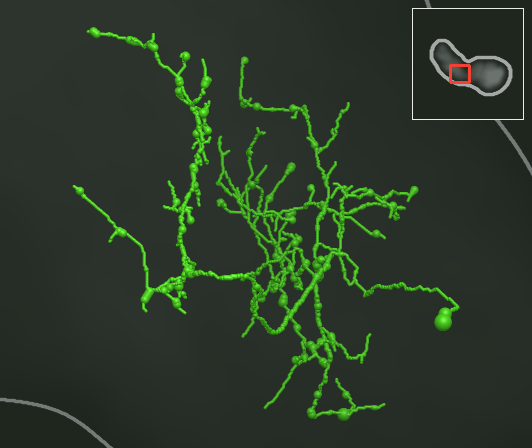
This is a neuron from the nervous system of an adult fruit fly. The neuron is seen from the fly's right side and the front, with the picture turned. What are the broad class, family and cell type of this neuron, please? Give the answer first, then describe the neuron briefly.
It is a nerve-cord intrinsic neuron. The family is hemilineage 01A. Its cell type is IN01A052_b. The cell body can be seen at the lower right of the picture. The picture shows dozens of branch ends.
